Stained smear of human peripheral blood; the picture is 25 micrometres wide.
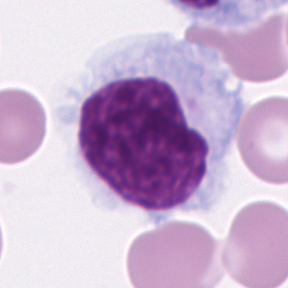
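Hairy cell, the central cell in a stained smear of human peripheral blood under the light microscope. I can make out no distinct nucleoli in its nucleus. The cytoplasm, a pale greyish blue, looks wider above and to the right of the nucleus than on its left. A red cell touches the upper right edge of this hairy cell's cytoplasm.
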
